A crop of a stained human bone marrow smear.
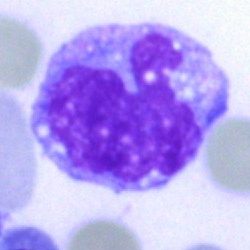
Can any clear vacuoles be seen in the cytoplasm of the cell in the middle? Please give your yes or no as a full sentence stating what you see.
Yes, its cytoplasm contains at least one clear vacuole.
